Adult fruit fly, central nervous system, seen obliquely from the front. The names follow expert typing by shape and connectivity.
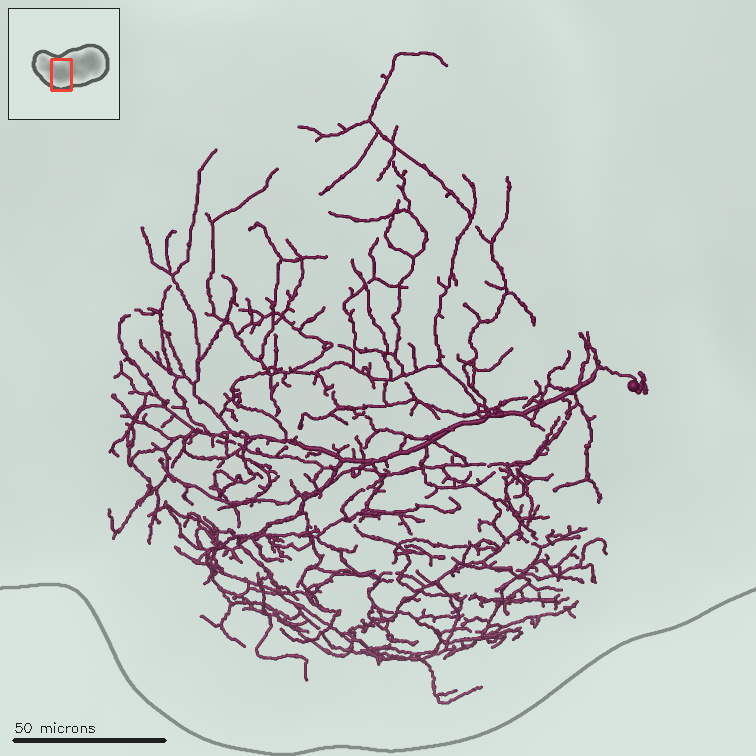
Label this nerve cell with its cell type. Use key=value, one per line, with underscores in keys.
cell_type=Cm32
